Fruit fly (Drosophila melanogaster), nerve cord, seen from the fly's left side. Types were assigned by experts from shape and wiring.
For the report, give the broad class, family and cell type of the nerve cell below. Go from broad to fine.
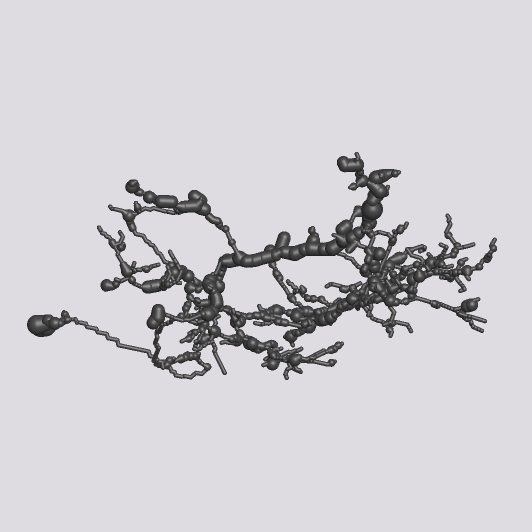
nerve-cord intrinsic neuron; hemilineage 13B; IN13B065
